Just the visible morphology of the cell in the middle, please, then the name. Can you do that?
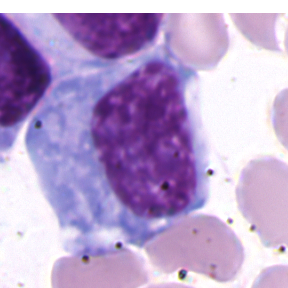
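The outline is irregular and angular, shaped by neighbouring cells. The nucleus lies off-centre, toward the right. Its chromatin is dark purple and mottled, with small scattered paler spots. No distinct coloured granules appear in the cytoplasm. This is a plasma cell.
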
